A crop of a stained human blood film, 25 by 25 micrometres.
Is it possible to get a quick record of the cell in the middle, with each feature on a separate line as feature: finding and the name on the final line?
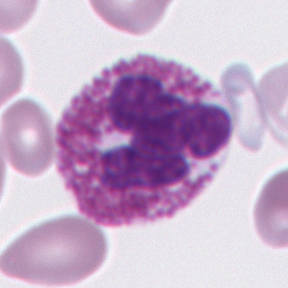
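Nucleus: divided into several lobes
Chromatin: dark purple, dense-looking
Granules: coarse and reddish-pink, filling the cytoplasm yet leaving the nucleus clearly visible
Size: about 16 by 14 micrometres
Name: eosinophil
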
